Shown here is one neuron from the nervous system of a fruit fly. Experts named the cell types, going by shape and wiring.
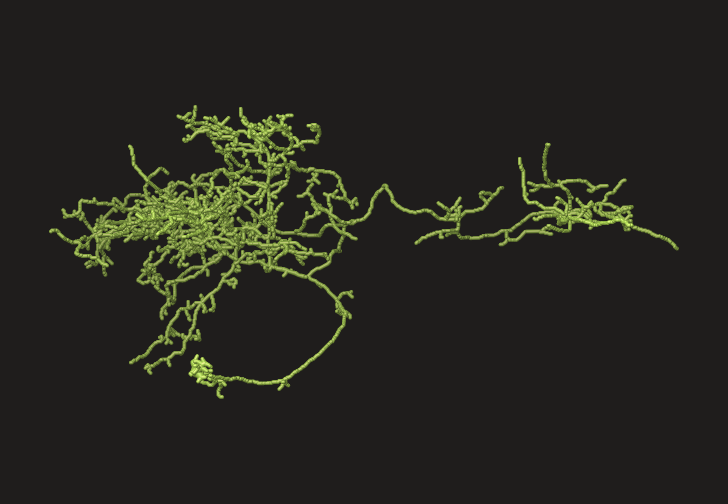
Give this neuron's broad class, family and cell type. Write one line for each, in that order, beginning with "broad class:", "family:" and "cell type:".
broad class: central-brain intrinsic neuron
family: hemilineage VESa2
cell type: PLP074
